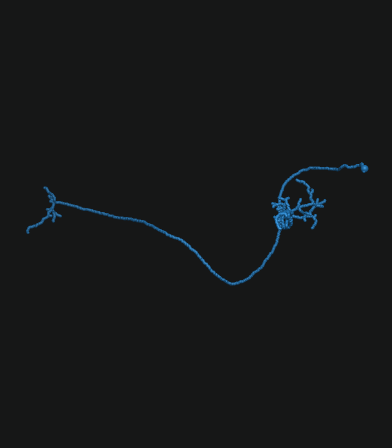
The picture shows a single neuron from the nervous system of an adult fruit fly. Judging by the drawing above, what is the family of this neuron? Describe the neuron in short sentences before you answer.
The cell body is on the right of the picture. In this view it is more than twice as wide as it is tall. It is a central-brain intrinsic neuron. Its family is hemilineage ALv1.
